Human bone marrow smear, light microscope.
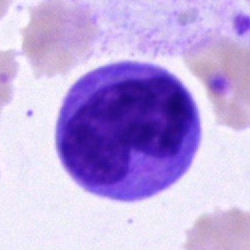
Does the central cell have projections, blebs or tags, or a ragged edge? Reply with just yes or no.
No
